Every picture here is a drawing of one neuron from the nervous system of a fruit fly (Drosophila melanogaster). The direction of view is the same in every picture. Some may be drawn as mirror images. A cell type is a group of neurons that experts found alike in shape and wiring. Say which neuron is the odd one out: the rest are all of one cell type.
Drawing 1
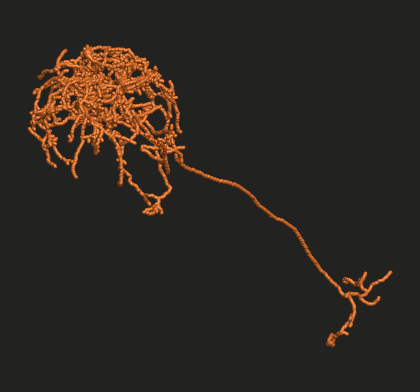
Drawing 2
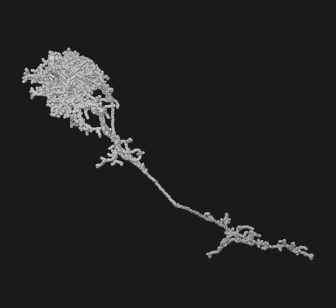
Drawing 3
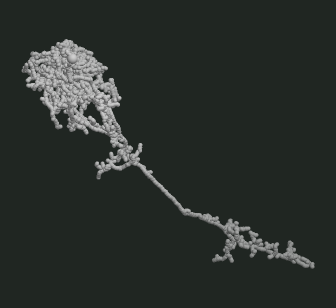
1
